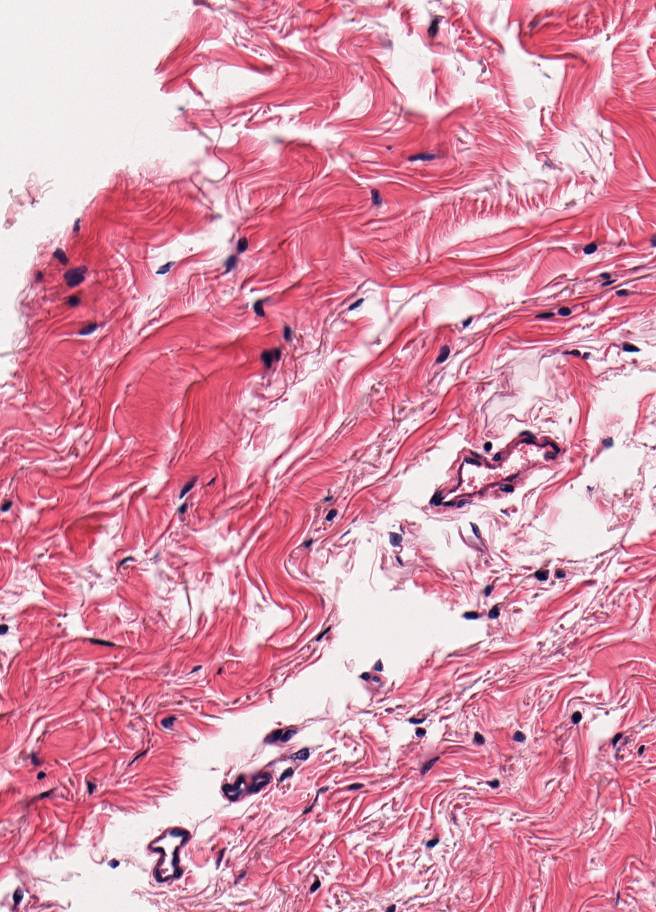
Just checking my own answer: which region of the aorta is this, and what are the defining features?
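Tunica adventitia is the part shown, on three checks. Collagen: bundles wavy and folded, thick on the left, finer and looser at lower right. Nuclei: sparse, small, dark, spindle or oval, scattered between bundles. Vessels: small and thin-walled, with dark-lined lumens, at centre right and lower left.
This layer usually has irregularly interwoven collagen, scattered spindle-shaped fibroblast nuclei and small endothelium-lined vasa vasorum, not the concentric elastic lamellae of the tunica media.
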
